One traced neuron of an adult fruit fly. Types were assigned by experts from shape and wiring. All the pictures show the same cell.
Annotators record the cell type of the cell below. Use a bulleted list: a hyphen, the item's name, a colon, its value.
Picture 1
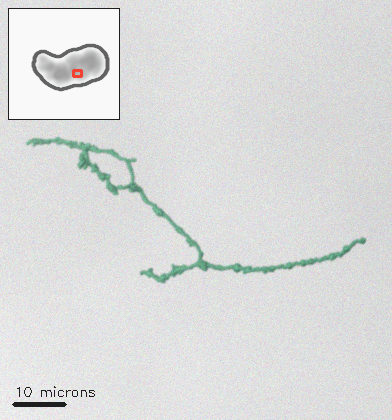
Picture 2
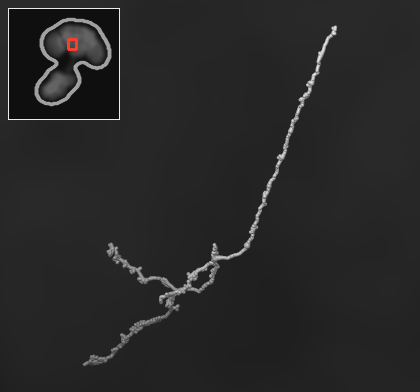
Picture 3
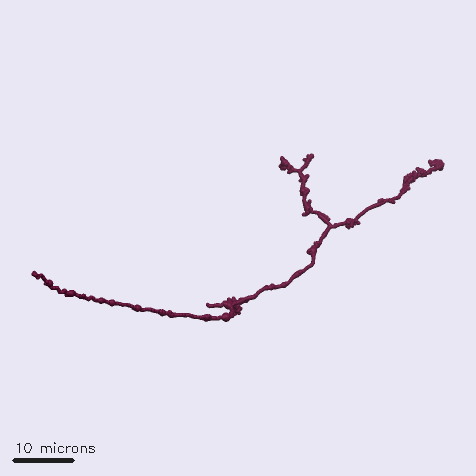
- cell type: JO-CL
